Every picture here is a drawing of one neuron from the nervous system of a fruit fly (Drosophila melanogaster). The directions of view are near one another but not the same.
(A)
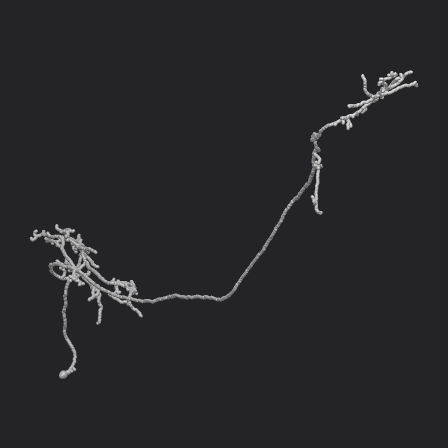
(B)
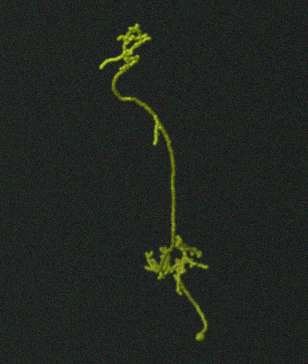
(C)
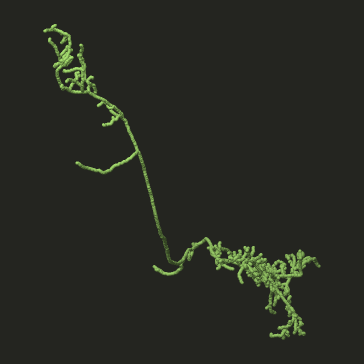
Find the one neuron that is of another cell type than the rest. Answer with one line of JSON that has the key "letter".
{"letter": "C"}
